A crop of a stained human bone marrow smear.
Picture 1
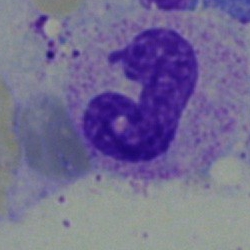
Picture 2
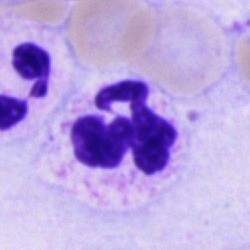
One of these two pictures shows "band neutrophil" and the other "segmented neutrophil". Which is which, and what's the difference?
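To my eye the band neutrophil is the one in picture 1, leaving the segmented neutrophil for picture 2. What I notice first in picture 1 is the nucleus, bent into a curved, hook-like band.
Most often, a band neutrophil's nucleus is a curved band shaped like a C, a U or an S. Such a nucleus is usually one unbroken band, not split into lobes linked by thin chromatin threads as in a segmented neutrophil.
Its chromatin is dark purple and coarsely clumped, and the abundant cytoplasm surrounds the nucleus on all sides within a roughly round outline. There is also a pale grey smudged area against the cell's left side. In picture 2 the outline is smooth and roughly round, and the chromatin is dark purple and densely condensed, with no nucleoli that I can see. The cytoplasm here is plentiful and pale lilac, and pale red cells lie against the top of the cell. Both, then, have dark purple chromatin, a roughly round outline and plentiful cytoplasm; the curved band nucleus is what sets picture 1 apart.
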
